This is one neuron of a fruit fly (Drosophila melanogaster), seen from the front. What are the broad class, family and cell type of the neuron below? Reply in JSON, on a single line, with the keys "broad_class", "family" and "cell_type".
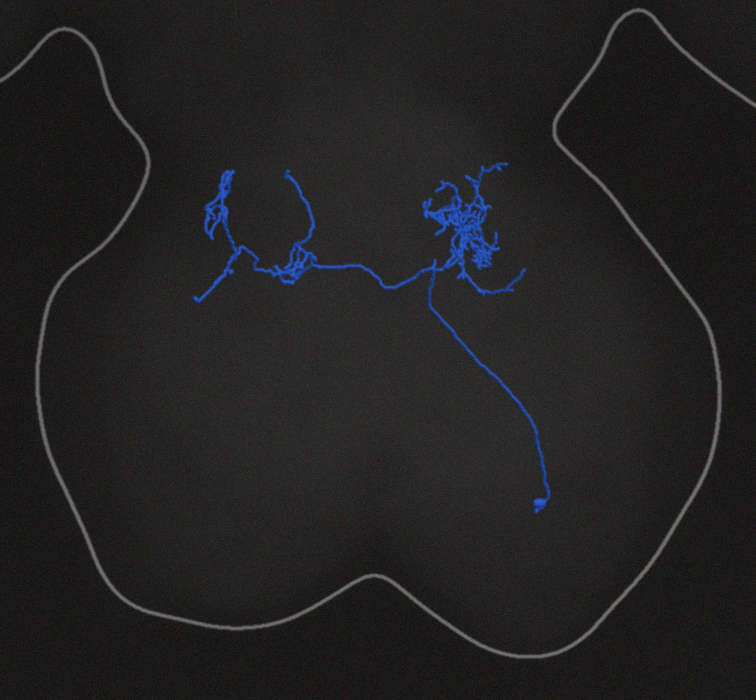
{"broad_class": "nerve-cord intrinsic neuron", "family": "hemilineage 07B", "cell_type": "IN07B083_c"}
